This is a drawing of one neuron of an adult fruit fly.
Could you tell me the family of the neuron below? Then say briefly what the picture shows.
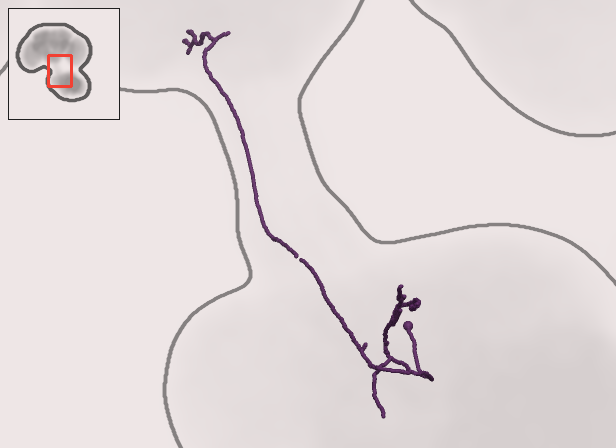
Its family is hemilineage 08B. It is an ascending neuron. As drawn here it is taller than it is wide.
